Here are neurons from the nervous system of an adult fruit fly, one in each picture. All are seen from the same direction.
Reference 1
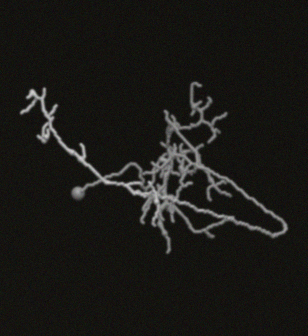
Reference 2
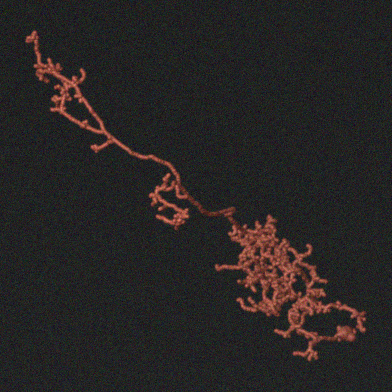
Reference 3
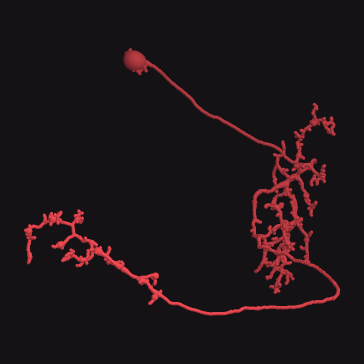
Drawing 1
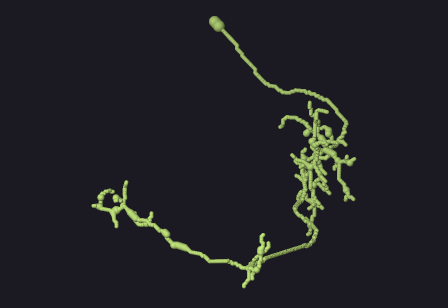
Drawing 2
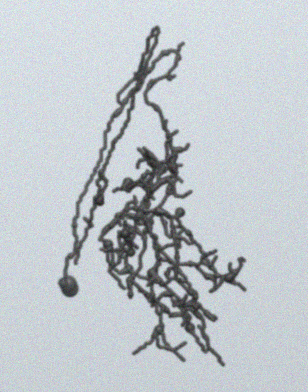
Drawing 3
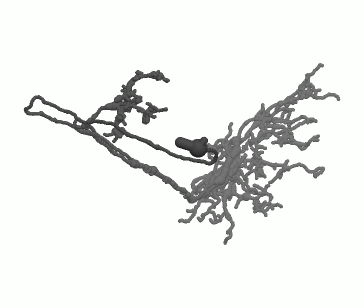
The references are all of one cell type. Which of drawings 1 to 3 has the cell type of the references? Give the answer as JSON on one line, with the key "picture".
{"picture": 1}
